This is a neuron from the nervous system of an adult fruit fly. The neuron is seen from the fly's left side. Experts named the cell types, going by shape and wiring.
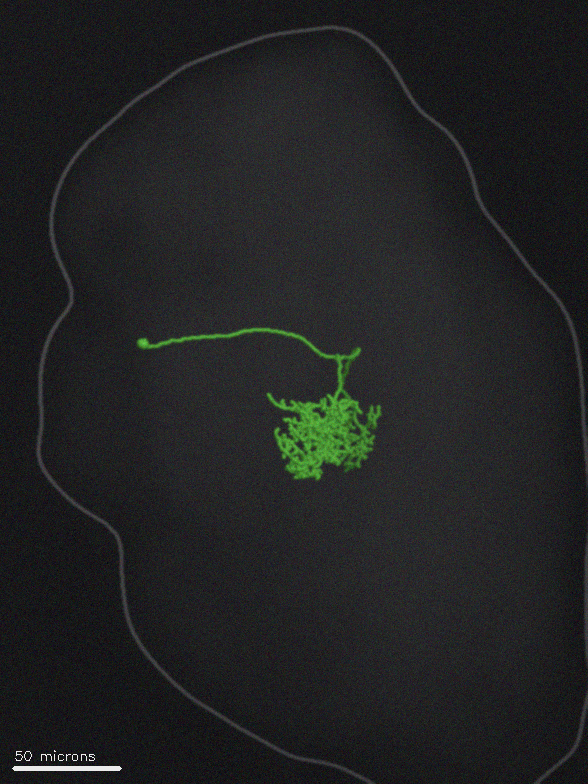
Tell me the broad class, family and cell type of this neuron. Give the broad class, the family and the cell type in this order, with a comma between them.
central-brain intrinsic neuron, hemilineage VLPa2, PVLP036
